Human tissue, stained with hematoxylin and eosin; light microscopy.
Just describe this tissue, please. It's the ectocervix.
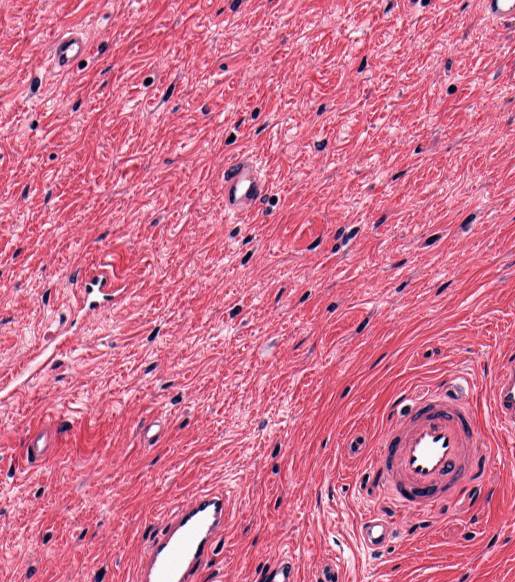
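Fibrous connective tissue occupies the whole field; neither epithelium nor glands appear anywhere. Small dark nuclei, spindle to oval, are sparse and evenly scattered through the stroma. Fat cells are absent throughout. In the middle of the field a thin, straight, empty crack rises diagonally from the left edge.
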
